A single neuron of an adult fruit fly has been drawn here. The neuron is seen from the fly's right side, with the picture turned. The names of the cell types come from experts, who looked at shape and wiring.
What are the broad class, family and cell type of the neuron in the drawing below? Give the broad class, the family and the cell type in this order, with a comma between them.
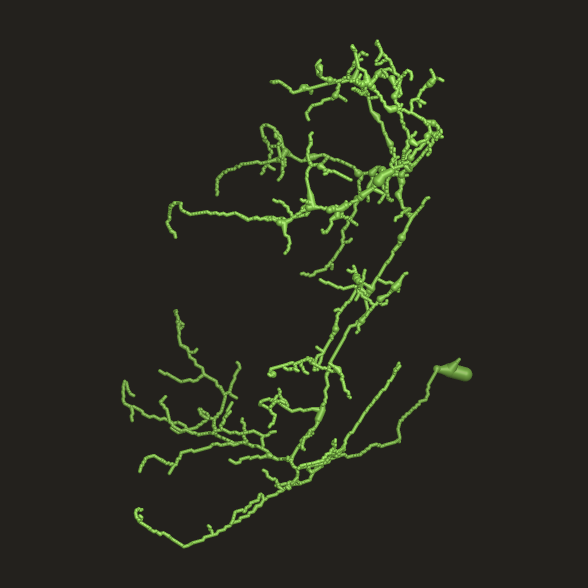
nerve-cord intrinsic neuron, hemilineage 19A, IN19A073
